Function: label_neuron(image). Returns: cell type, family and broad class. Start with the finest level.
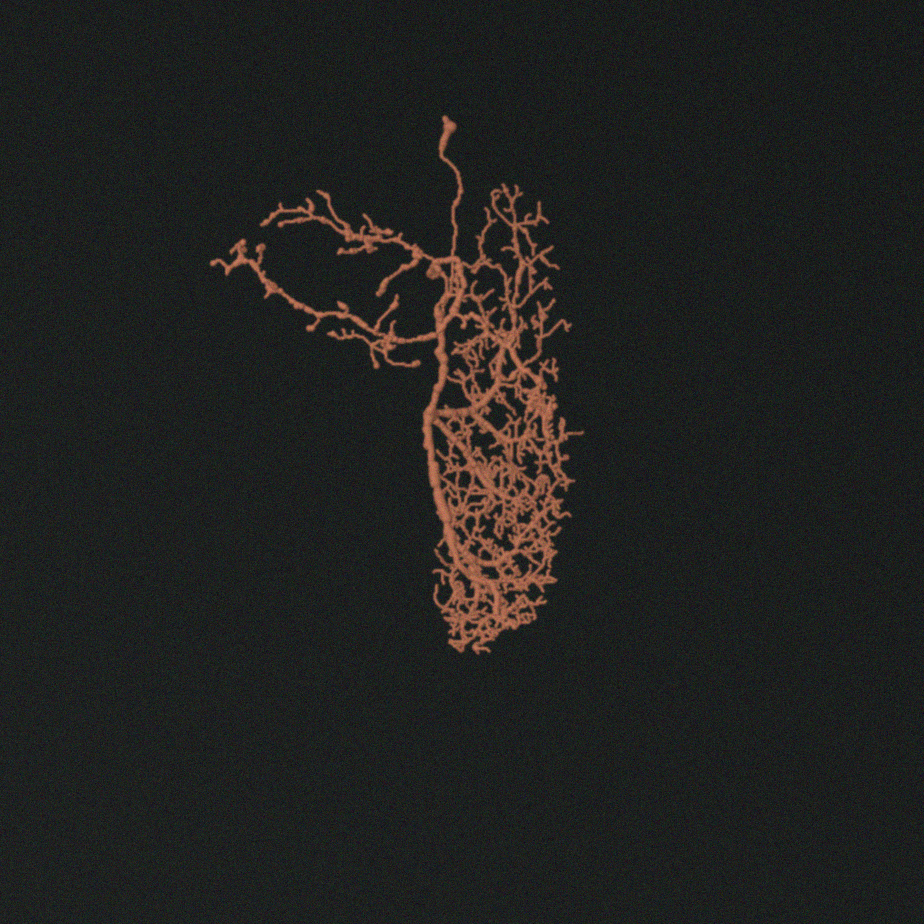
LT82b; hemilineage LHl4_posterior; visual projection neuron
